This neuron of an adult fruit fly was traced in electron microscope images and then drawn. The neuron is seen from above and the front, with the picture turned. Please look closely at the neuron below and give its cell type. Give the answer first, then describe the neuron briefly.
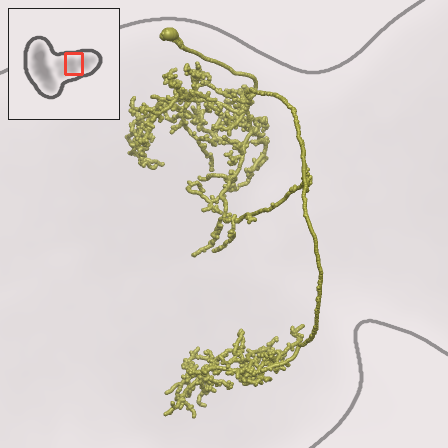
Its cell type is IN19B038. Its broad class is nerve-cord intrinsic neuron. In this view it is taller than it is wide.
